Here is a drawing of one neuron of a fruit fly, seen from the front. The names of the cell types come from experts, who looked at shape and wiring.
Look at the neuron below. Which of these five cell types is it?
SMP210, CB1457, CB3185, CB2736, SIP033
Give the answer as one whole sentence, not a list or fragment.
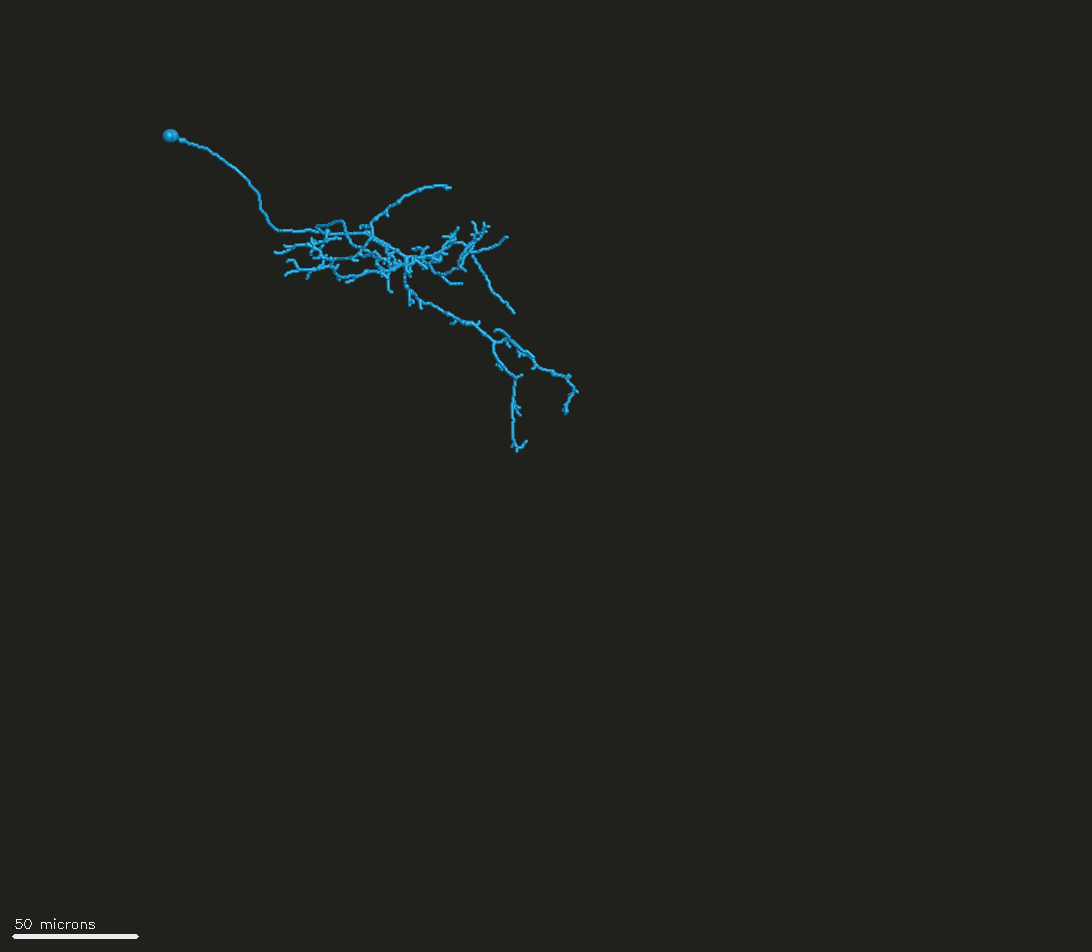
The cell type designation of this neuron is SIP033.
